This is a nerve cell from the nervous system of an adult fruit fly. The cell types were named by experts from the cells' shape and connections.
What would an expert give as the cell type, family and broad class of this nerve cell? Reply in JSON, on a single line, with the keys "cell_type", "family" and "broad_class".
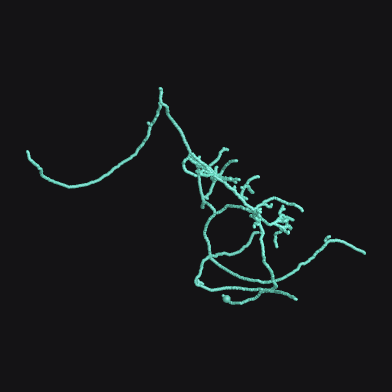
{"cell_type": "IN12B044_d", "family": "hemilineage 12B", "broad_class": "nerve-cord intrinsic neuron"}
